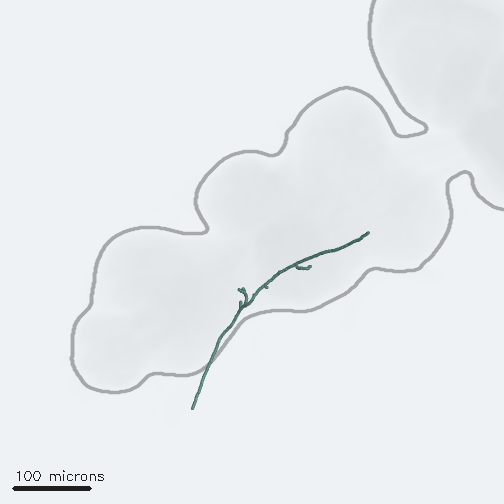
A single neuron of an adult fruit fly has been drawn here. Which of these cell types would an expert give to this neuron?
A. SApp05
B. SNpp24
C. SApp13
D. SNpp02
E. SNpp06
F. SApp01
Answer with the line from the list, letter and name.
A. SApp05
